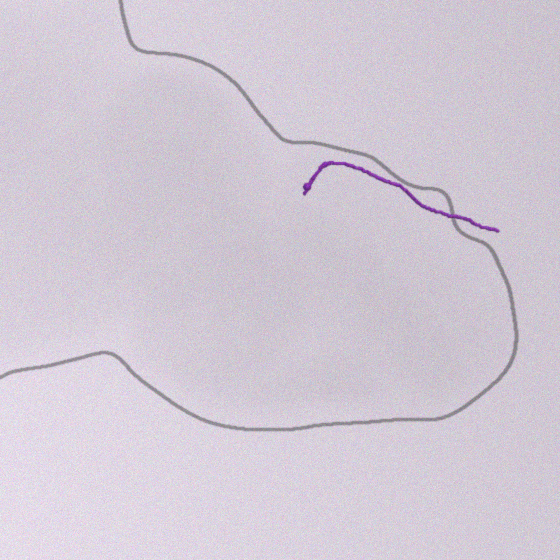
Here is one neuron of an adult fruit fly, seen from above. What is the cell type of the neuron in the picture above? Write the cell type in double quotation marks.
"R8p"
